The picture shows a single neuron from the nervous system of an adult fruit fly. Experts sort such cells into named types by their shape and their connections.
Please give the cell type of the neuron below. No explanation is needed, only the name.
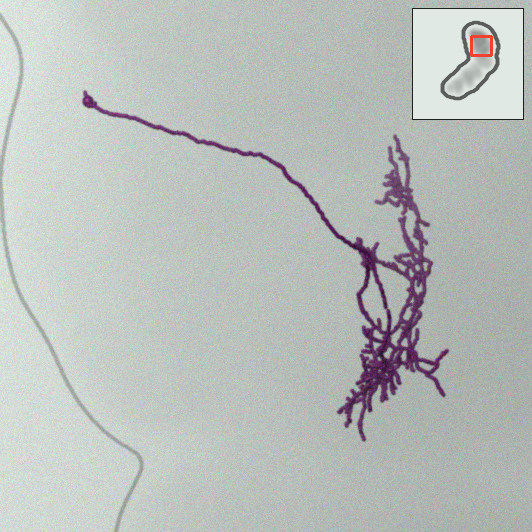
LAL132_a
